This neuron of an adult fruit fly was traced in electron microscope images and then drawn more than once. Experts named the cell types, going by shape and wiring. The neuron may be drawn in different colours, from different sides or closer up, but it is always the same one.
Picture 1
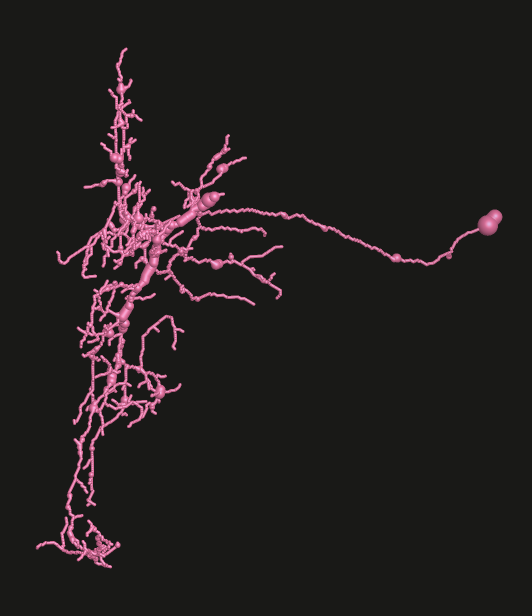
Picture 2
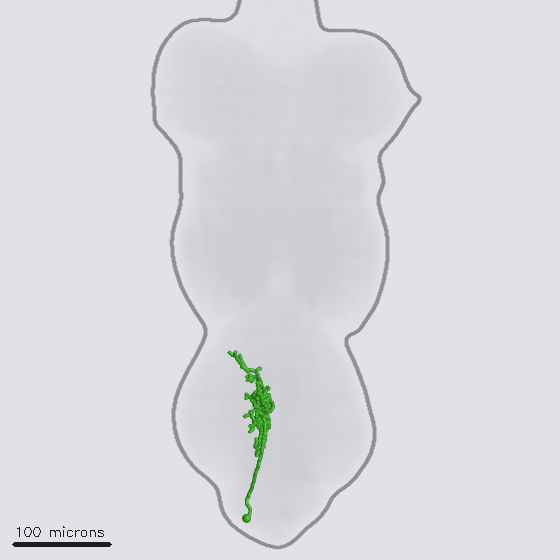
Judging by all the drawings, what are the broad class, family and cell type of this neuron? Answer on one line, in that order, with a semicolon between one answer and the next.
nerve-cord intrinsic neuron; hemilineage 03A; IN03A082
